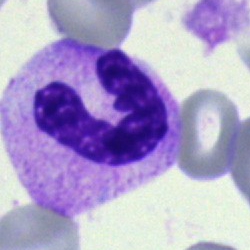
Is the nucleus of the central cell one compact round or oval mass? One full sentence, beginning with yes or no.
No, this cell has a nucleus bent into a band, without separate lobes.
